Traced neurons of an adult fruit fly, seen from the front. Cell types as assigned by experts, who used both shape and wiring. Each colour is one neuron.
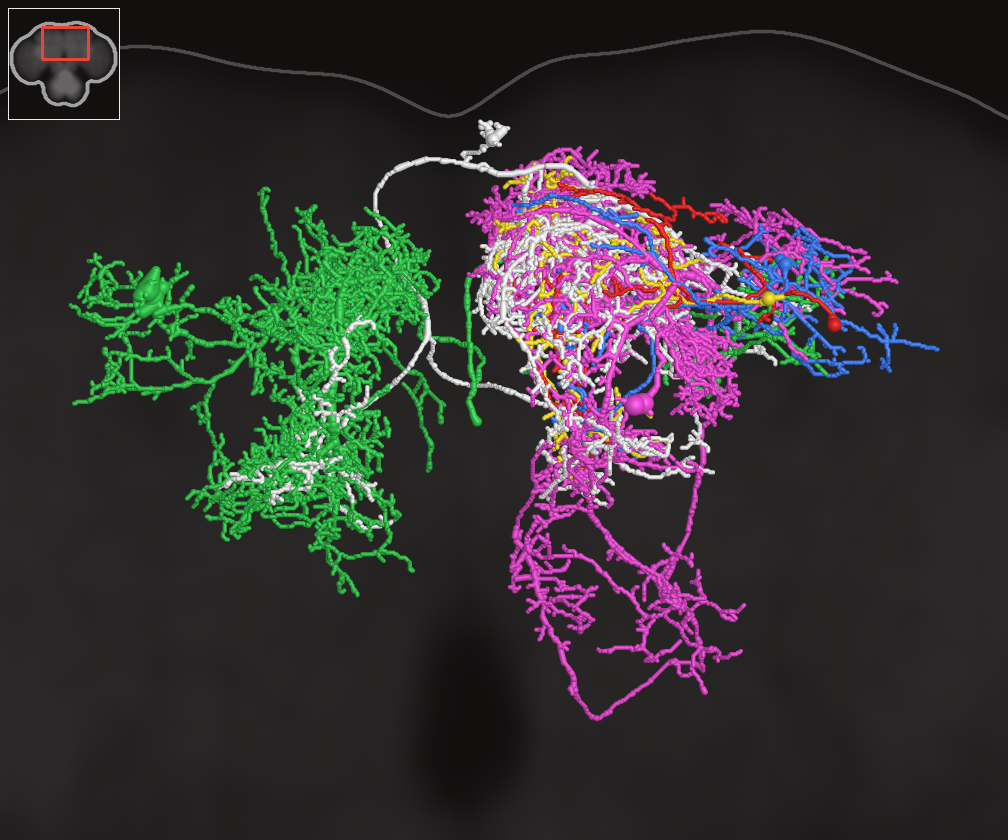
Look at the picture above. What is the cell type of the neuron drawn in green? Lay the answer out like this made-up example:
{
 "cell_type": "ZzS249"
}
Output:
{
 "cell_type": "CRE040"
}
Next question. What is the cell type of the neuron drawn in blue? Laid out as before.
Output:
{
 "cell_type": "AOTU102m"
}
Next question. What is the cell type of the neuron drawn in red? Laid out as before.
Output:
{
 "cell_type": "AOTU021"
}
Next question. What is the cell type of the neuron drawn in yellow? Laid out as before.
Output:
{
 "cell_type": "CRE045"
}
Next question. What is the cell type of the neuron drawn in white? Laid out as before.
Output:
{
 "cell_type": "CRE022"
}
